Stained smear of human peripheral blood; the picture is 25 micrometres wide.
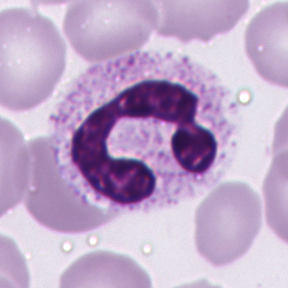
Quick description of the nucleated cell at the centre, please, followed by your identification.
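Roughly round outline, to begin with. Inside, the nuclear band narrows to a short neck near its right end, and I can't make out any nucleoli. Fine lilac granules fill the cytoplasm. This is a segmented neutrophil.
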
